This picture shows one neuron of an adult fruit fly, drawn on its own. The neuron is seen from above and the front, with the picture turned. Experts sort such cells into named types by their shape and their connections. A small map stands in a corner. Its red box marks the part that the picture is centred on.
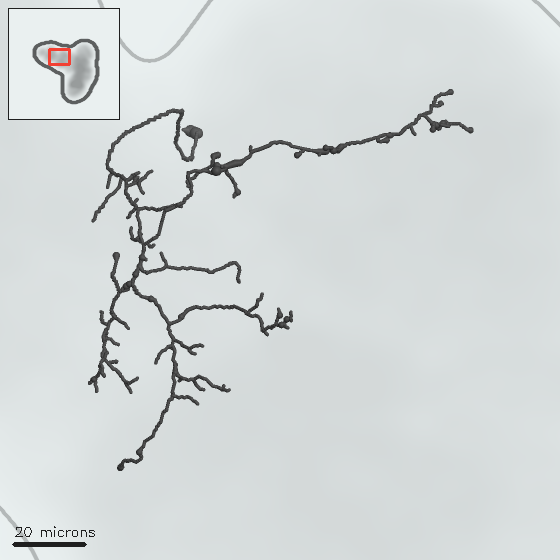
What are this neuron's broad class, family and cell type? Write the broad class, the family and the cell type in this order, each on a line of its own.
nerve-cord intrinsic neuron
hemilineage 03B
IN03B071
